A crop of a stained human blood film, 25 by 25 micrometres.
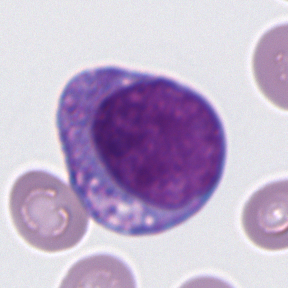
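Atypical promyelocyte in a stained smear of human peripheral blood, about 15 micrometres across. The nucleus lies off-centre toward the right, with finely mottled rather than coarsely clumped chromatin. Cytoplasm forms a broad crescent along the left and lower sides of the nucleus, and small clear vacuoles cluster in its lower part.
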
